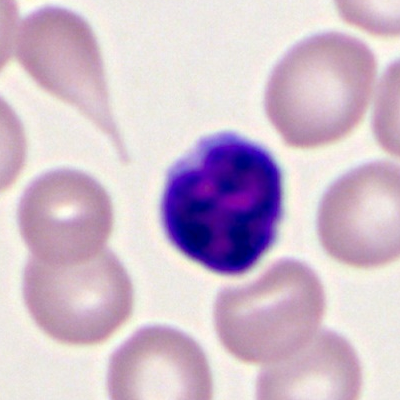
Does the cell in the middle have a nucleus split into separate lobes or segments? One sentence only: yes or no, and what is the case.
No, this cell has an undivided nucleus that is compact and round, oval or kidney-shaped.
